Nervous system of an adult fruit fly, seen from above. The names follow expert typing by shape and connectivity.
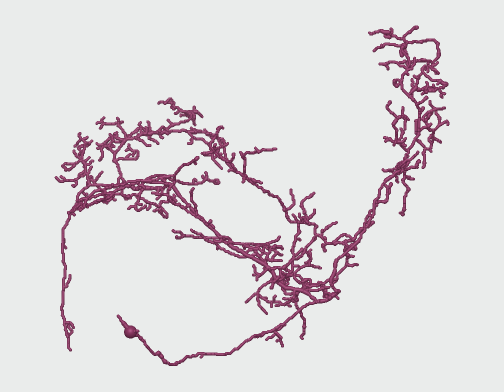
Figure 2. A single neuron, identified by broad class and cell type: central-brain intrinsic neuron; SMP596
